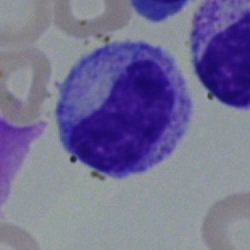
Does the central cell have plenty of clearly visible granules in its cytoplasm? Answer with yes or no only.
Yes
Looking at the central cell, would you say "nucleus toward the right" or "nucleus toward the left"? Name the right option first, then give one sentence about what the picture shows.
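Nucleus toward the right. The nucleus sits off-centre, toward the lower right of the cell.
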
